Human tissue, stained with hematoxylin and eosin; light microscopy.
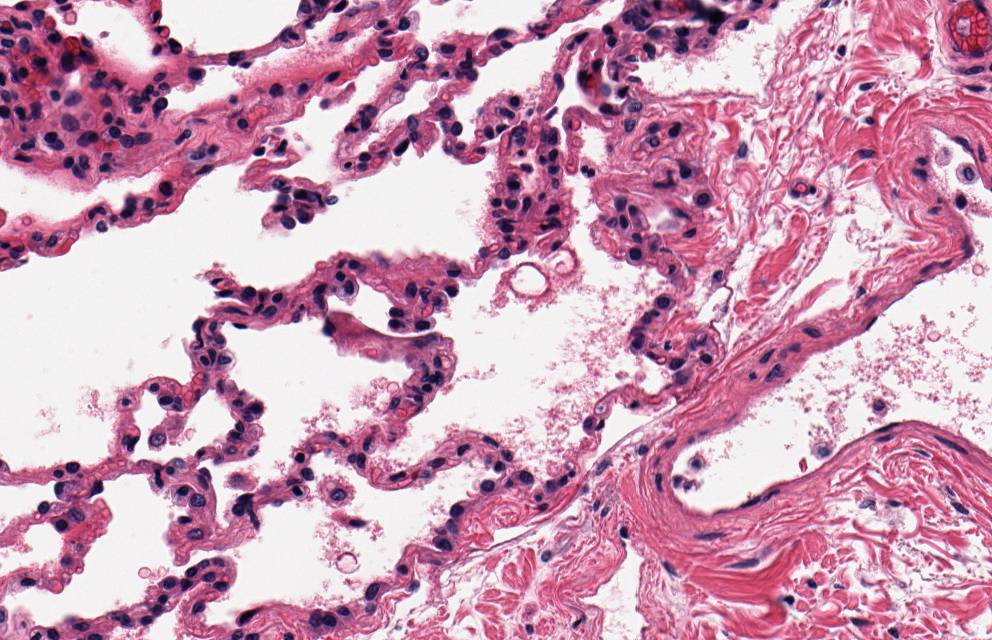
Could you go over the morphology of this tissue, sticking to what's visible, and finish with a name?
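Thin, branching septa enclose large empty spaces at left and centre. Cells with small, dark, round nuclei and scant cytoplasm line and fill them. A few single round cells lie free in spaces. Top right, a small vessel holds red blood cells. This tissue is lung.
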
